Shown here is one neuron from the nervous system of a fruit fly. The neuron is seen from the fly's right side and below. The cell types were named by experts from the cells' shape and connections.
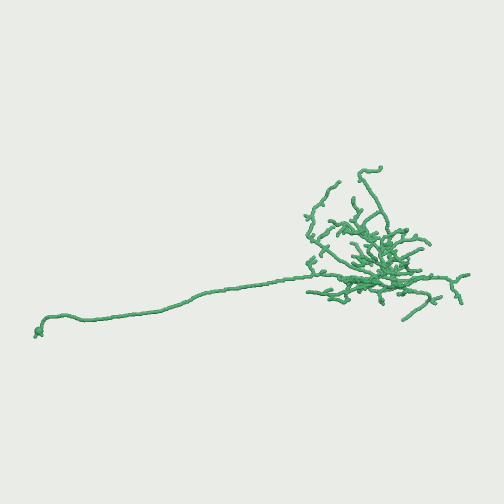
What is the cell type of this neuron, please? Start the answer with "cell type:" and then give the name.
cell type: IN05B090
